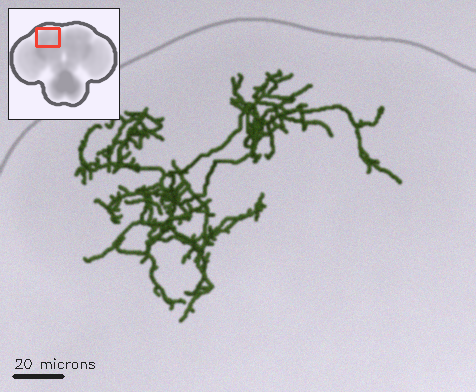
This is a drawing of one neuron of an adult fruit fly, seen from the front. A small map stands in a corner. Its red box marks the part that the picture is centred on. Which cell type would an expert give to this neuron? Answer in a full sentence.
The cell type is CB4220.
